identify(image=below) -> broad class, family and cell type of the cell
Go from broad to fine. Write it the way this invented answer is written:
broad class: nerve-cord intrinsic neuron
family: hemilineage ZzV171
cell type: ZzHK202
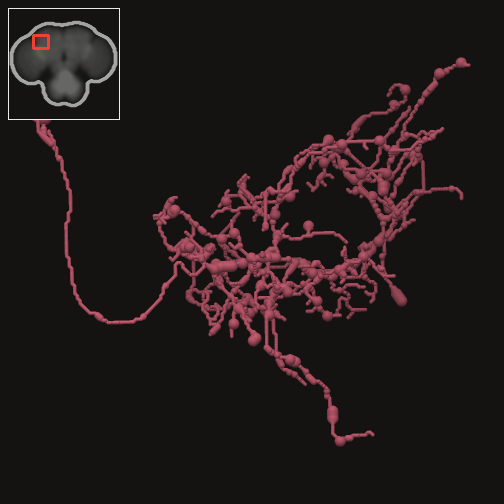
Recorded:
broad class: central-brain intrinsic neuron
family: hemilineage VLPl4_dorsal
cell type: AVLP014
